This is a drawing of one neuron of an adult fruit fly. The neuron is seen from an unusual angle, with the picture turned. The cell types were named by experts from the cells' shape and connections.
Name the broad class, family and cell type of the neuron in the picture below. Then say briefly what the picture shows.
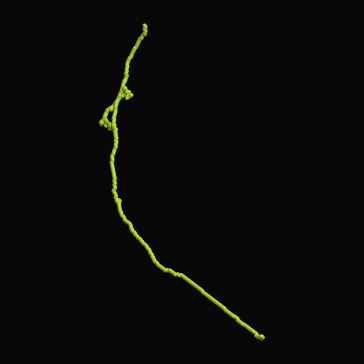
It is a sensory neuron entering the nerve cord. The name of its family is class mechanosensory tactile. It is of cell type SNta42. No cell body is drawn. There are a dozen or fewer branch ends.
